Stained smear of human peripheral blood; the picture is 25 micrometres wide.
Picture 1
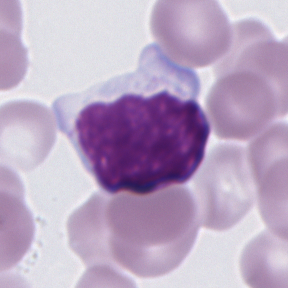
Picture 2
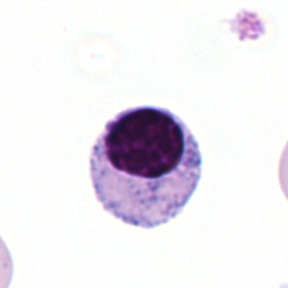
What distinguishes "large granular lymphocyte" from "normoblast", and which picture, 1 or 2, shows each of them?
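In picture 1 the cell is a large granular lymphocyte, and in picture 2 it is a normoblast. Outline: the large granular lymphocyte is irregular and angular rather than round, while the normoblast is round. Distribution of cytoplasm: in picture 1 the cytoplasm bulges upward into a broad pale projection at the top of the cell, and most of it lies above and to the left of the nucleus.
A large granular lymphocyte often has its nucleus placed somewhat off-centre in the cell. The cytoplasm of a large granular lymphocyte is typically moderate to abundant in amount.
In picture 2 the nucleus lies toward the top of a cell about 10 micrometres across and fills about 40% of its area. Colour of cytoplasm: pale greyish blue in the large granular lymphocyte, pale lilac-grey in the normoblast. Nucleus: in picture 1 it is a single broad mass about 11 by 9 micrometres, with slightly uneven edges and not divided into lobes; in picture 2 it is round with a smooth edge, about 7 micrometres across, with no nucleoli to be seen.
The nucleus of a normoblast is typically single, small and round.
Chromatin: dark purple and coarse with small paler patches scattered through it in picture 1, dark purple and densely packed in picture 2.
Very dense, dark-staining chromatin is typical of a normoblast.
A small purple-staining fragment lies apart from the normoblast at the upper right.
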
